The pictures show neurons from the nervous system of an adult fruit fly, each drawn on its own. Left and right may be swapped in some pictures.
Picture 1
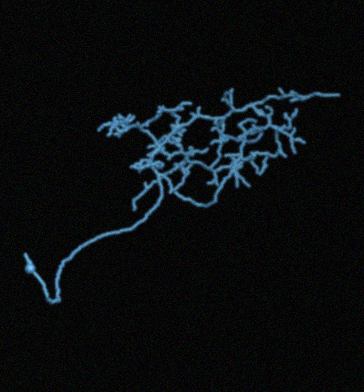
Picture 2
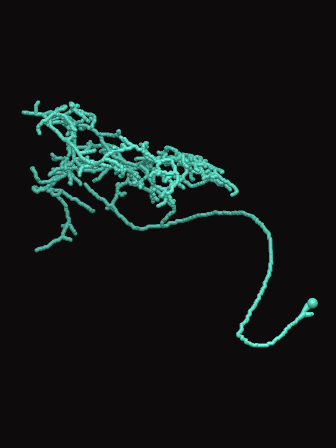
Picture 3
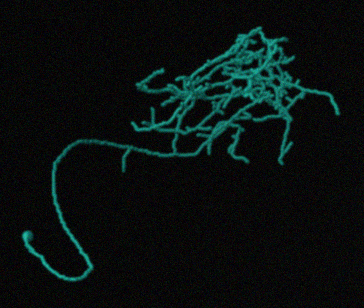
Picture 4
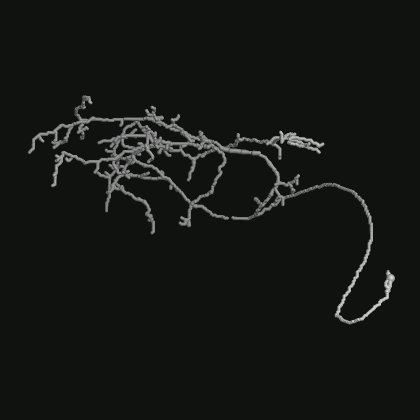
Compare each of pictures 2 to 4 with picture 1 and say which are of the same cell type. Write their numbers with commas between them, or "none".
none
